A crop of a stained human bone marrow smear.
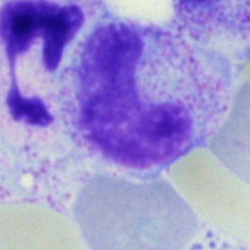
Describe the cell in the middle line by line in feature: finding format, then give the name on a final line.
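Nuclear shape: curved, indented side facing upper right
Chromatin: deep purple, mottled and clumped
Cytoplasm: pale lilac, mostly upper right of the nucleus
Granules: fine, pink-violet, scattered throughout the cytoplasm
Identity: band neutrophil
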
